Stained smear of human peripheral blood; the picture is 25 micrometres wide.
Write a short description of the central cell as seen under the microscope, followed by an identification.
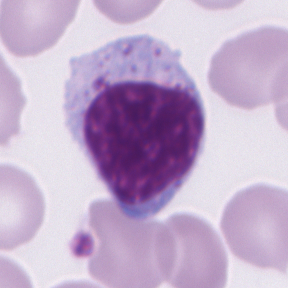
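Hmm, the upper left edge is irregular, finely ragged, not smooth. The nucleus is rounded, broad at the top, narrowing toward its lower end. Chromatin dark purple, coarsely clumped. A few purple granules are scattered in the cytoplasm above the nucleus. So, a large granular lymphocyte.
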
